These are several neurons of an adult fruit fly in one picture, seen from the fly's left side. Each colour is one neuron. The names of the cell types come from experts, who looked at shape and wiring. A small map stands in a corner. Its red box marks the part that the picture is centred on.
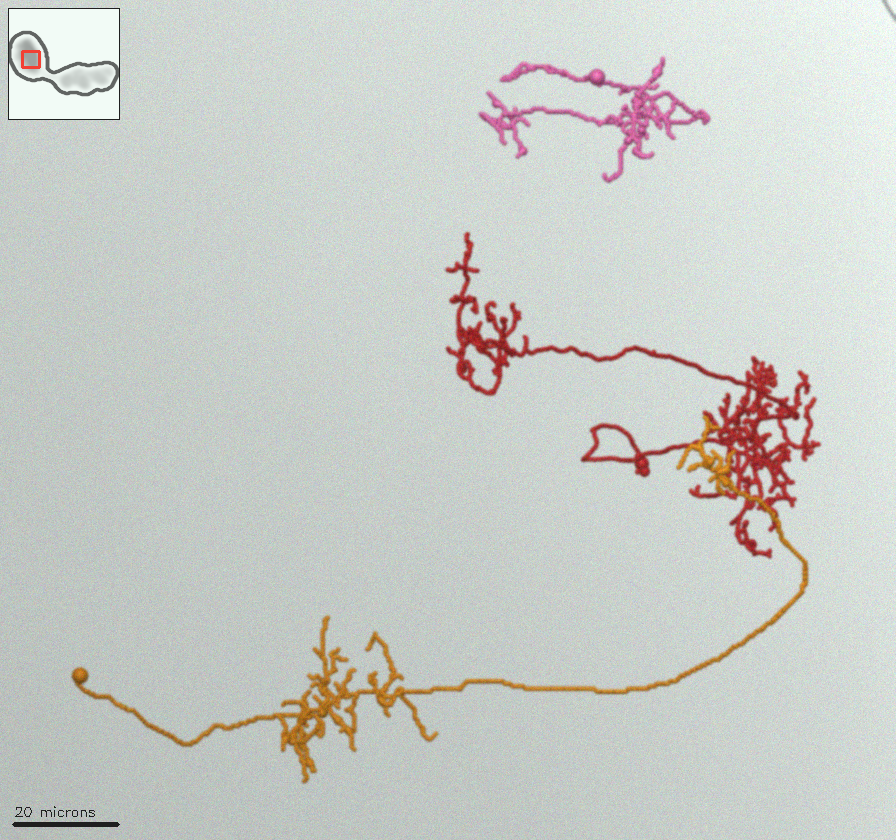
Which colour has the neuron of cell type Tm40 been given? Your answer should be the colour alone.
red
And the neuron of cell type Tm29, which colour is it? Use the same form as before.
pink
